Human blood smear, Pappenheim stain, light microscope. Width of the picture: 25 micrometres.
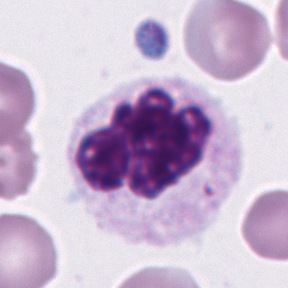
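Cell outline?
Round.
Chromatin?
Dark purple, dense.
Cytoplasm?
Pale pinkish-lilac, holding fine, faint pink granules.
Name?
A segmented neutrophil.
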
